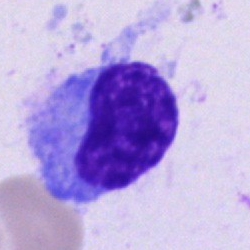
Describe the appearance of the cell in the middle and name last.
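The nucleus is placed toward the right of the cell, with most of the cytoplasm to its left. Its chromatin is dark purple and coarsely clumped, with small paler patches between the clumps. No distinct granules are present in the cytoplasm, whose outer border is ragged and poorly defined. This is a plasma cell.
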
